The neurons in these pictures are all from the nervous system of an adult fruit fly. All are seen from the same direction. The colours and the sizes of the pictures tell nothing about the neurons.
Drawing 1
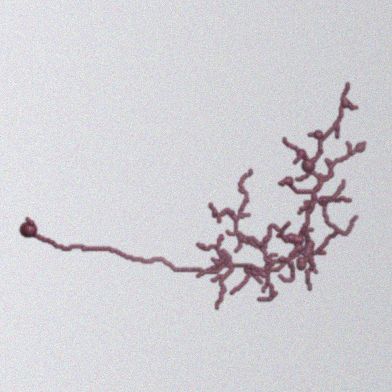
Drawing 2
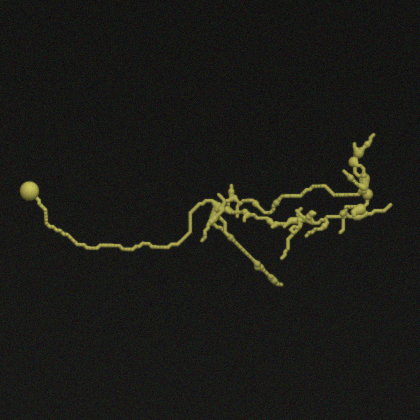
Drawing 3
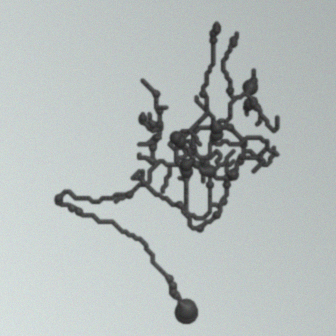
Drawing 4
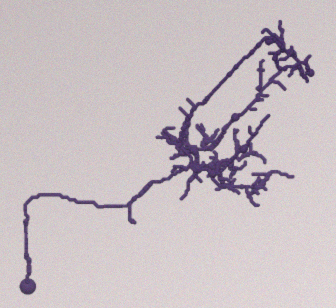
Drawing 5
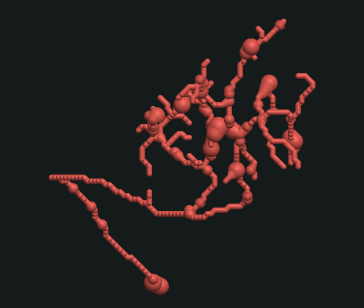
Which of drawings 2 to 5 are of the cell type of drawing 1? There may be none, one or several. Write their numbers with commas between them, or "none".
3, 5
